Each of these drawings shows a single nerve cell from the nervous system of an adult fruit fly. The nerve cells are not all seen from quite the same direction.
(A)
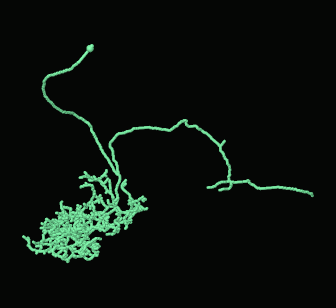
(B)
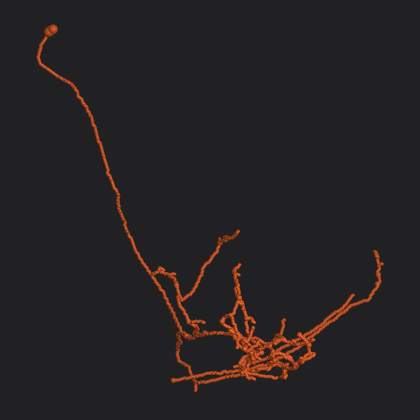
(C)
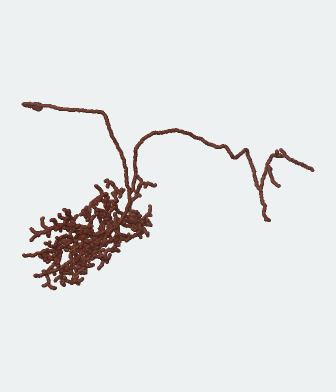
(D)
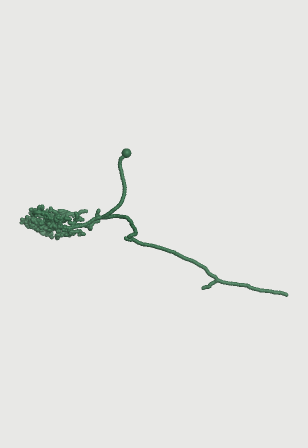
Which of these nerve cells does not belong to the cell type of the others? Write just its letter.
B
